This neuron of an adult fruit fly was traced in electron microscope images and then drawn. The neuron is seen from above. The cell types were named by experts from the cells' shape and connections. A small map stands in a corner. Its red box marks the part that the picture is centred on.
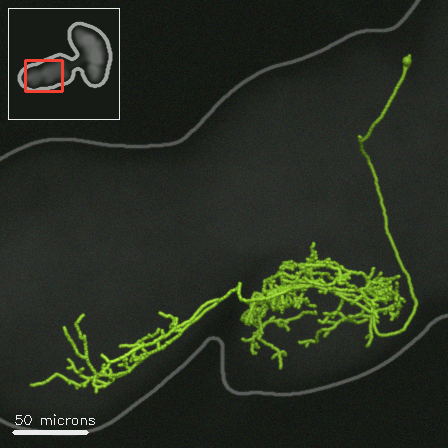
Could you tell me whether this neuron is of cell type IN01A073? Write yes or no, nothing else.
no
